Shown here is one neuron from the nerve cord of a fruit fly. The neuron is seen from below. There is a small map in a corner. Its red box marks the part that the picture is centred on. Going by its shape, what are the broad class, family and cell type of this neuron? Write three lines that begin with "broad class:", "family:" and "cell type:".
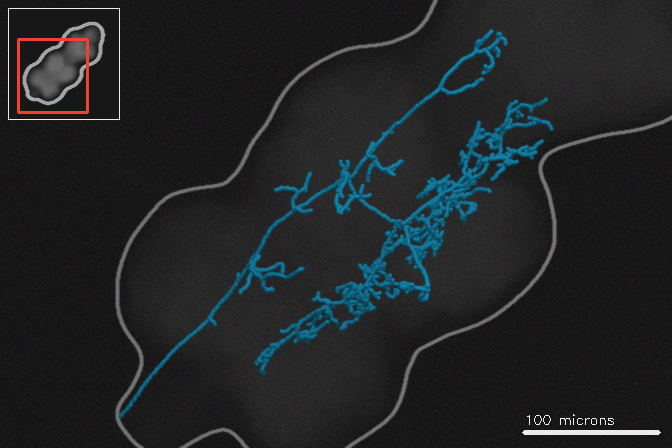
broad class: ascending neuron
family: hemilineage 07B
cell type: AN07B021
